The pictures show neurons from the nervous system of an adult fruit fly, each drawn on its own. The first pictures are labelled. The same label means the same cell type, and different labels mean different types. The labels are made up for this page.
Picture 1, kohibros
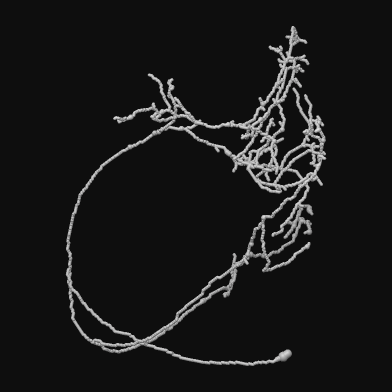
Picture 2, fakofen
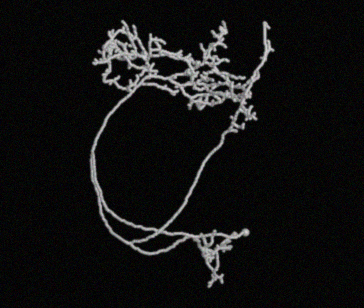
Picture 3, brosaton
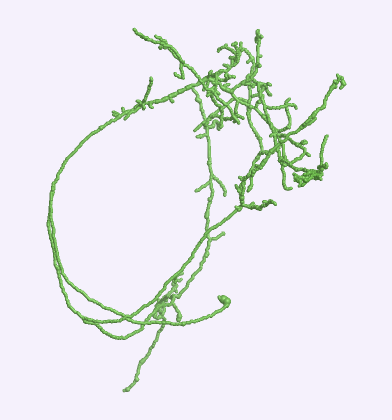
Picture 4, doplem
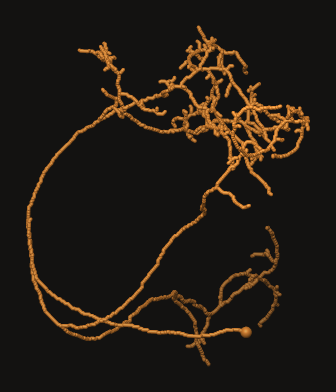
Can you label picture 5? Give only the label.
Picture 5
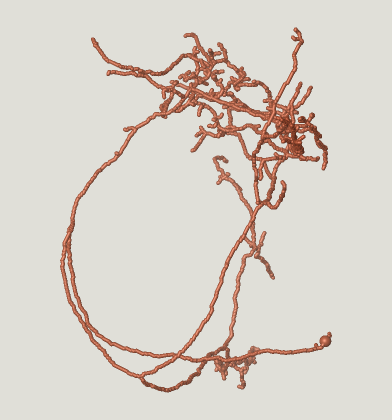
brosaton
